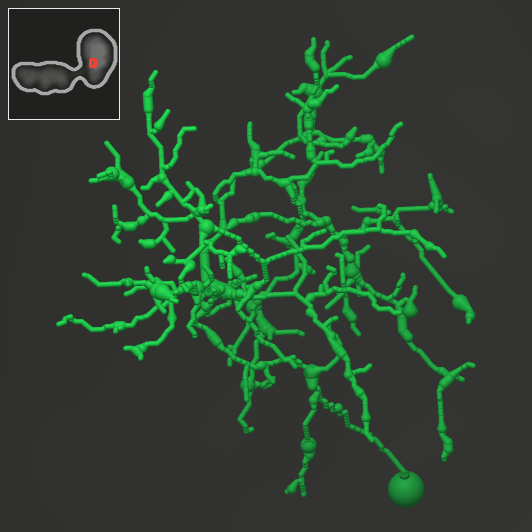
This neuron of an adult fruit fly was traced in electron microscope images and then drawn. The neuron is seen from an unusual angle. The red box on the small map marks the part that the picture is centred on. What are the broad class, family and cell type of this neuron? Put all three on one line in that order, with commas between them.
optic-lobe intrinsic neuron, Mi, Mi14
